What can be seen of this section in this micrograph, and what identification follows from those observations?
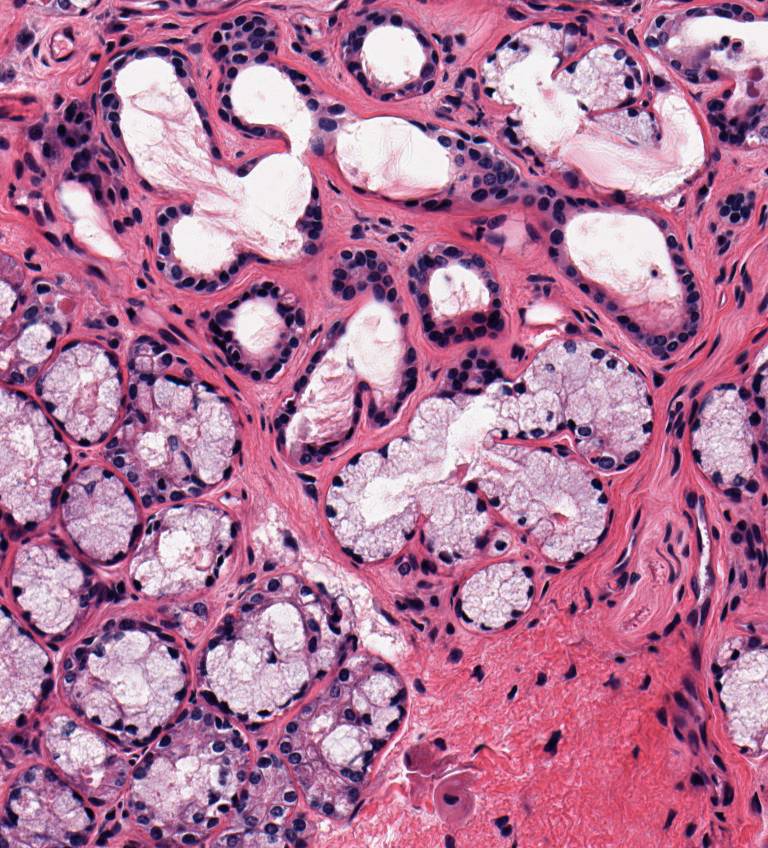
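Rounded clusters of pale foamy secretory cells fill the left and lower middle; open spaces with pale content sit mostly in the upper half. The cytoplasm looks bubbly, grey-lilac; dark flattened nuclei press against each unit's outer edge. Pink fibrous tissue with spindle-shaped nuclei runs between units, denser at lower right. This is minor salivary gland.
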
